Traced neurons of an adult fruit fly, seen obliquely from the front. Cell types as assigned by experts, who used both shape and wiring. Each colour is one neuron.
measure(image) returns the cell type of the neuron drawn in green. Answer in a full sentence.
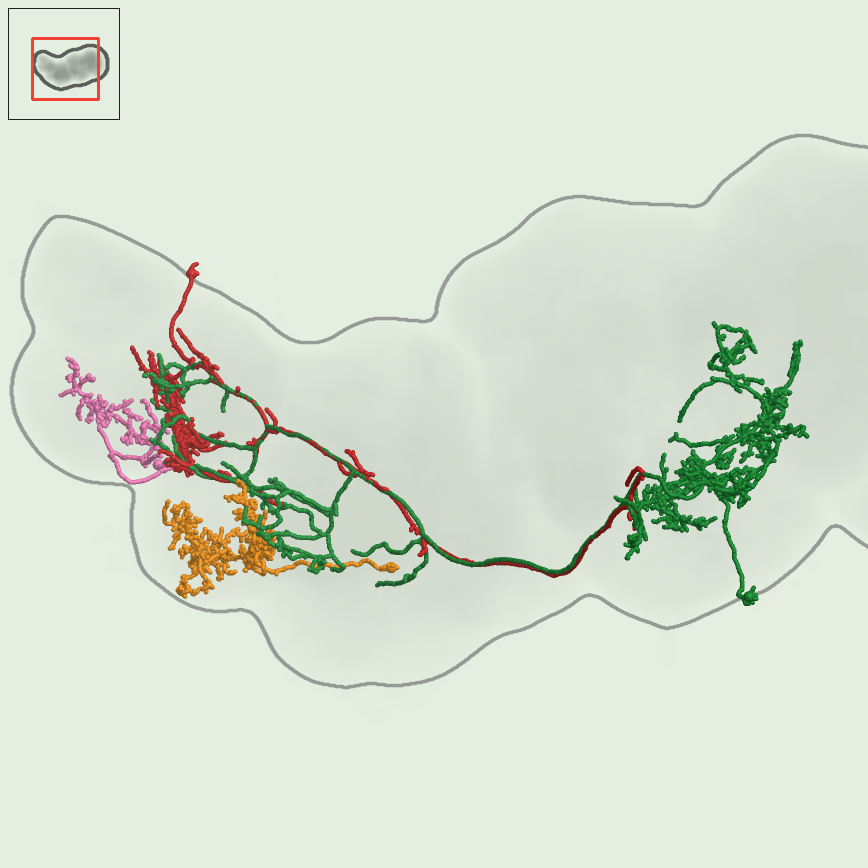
The cell type is DNge140.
